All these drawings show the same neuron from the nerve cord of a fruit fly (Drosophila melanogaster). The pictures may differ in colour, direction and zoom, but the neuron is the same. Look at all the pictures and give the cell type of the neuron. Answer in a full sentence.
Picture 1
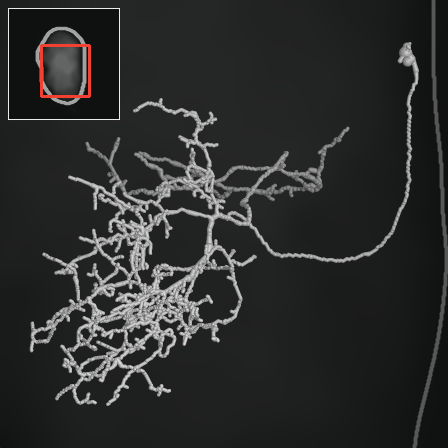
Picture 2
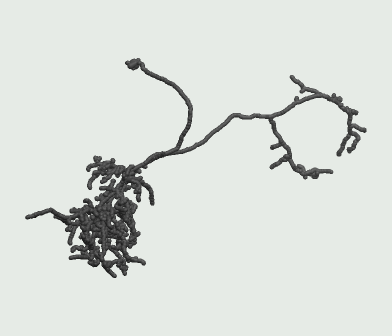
The cell type is IN11A003.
